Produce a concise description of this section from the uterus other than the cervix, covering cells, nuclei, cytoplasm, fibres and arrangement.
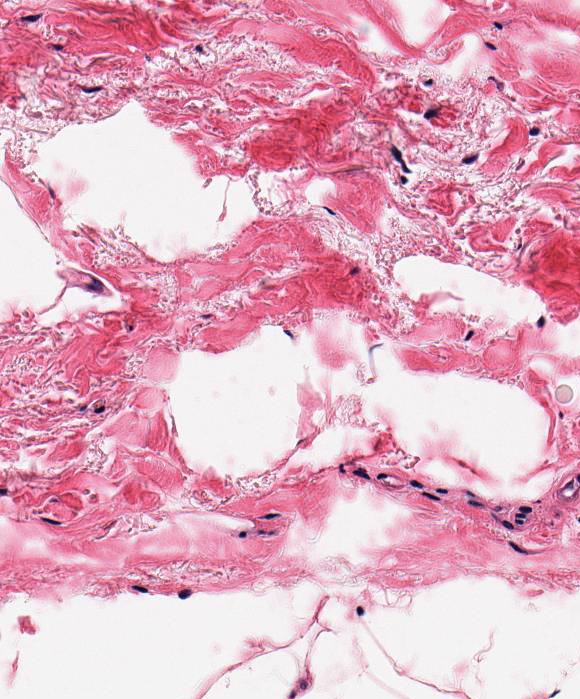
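Wavy eosinophilic collagen bundles throughout, split by large, irregular, empty clear spaces. Nuclei are sparse, small, dark and elongated, scattered singly between bundles. Near the bottom, a denser pink band with a row of elongated nuclei runs horizontally. The bottom strip: mostly empty, a few thin strands.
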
